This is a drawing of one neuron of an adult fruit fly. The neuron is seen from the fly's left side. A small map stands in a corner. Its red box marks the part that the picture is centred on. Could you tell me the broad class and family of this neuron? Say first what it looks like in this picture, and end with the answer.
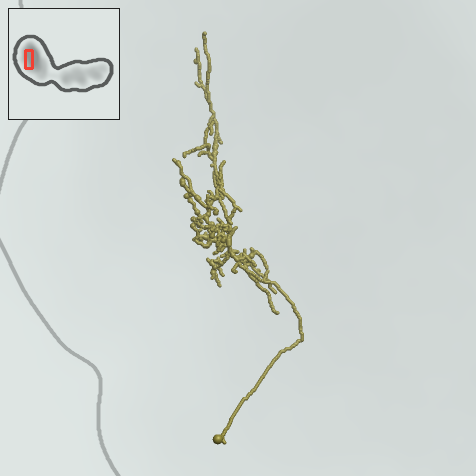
The cell body is at the bottom of the picture. The picture shows dozens of branch ends. This is a central-brain intrinsic neuron. Its family is hemilineage LALa1_anterior.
